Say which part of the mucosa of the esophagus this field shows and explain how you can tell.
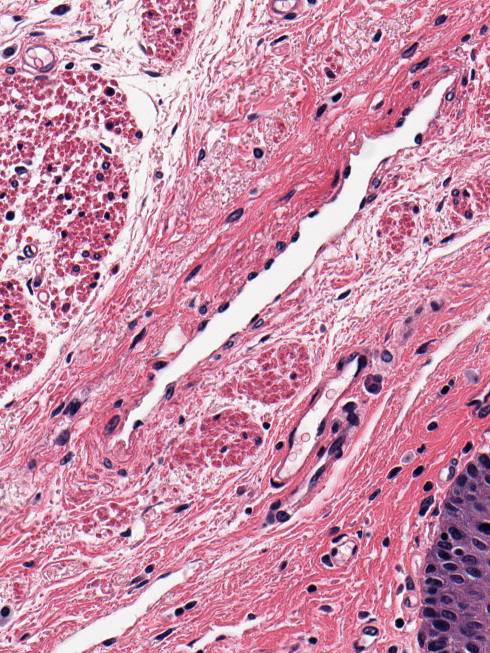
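Here the section shows loose connective tissue. Pink collagenous stroma takes up most of the field, its fibres running diagonally from lower left to upper right. The nuclei scattered in it are mostly dark and spindle-shaped.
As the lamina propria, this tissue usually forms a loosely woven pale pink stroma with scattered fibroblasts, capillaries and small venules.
Diagonally across the centre runs a long, narrow, slit-like empty space, lined by a single layer of flattened dark nuclei.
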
